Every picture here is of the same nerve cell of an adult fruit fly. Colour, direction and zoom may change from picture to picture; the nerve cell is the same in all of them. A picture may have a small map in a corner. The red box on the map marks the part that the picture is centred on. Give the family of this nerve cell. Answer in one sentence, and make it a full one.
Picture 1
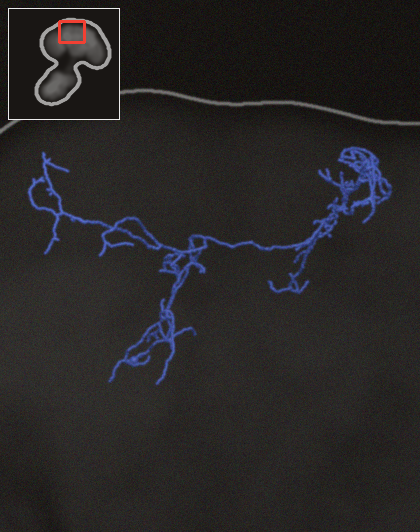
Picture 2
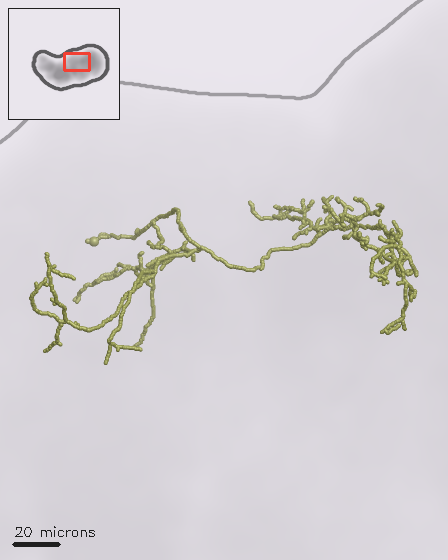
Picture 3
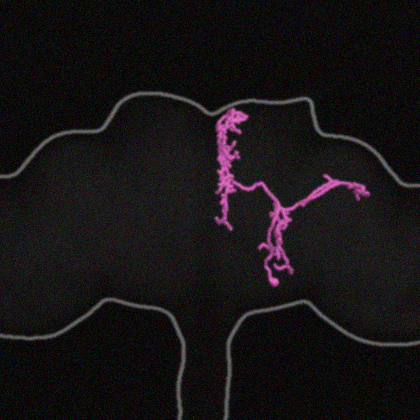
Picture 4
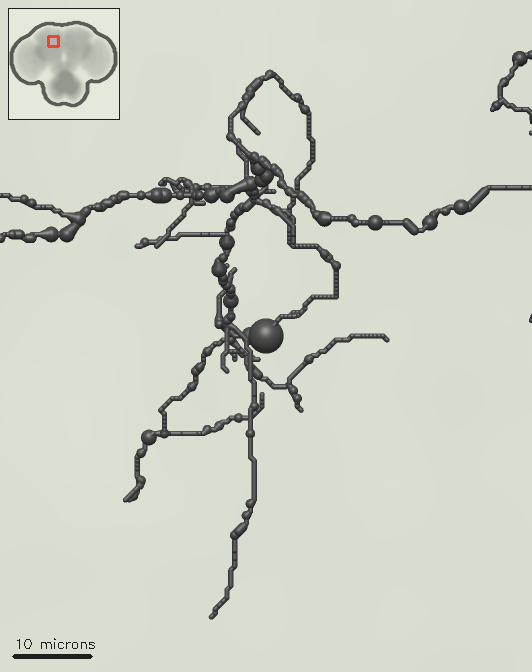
The family of the nerve cell is hemilineage DM6_dorso_lateral.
